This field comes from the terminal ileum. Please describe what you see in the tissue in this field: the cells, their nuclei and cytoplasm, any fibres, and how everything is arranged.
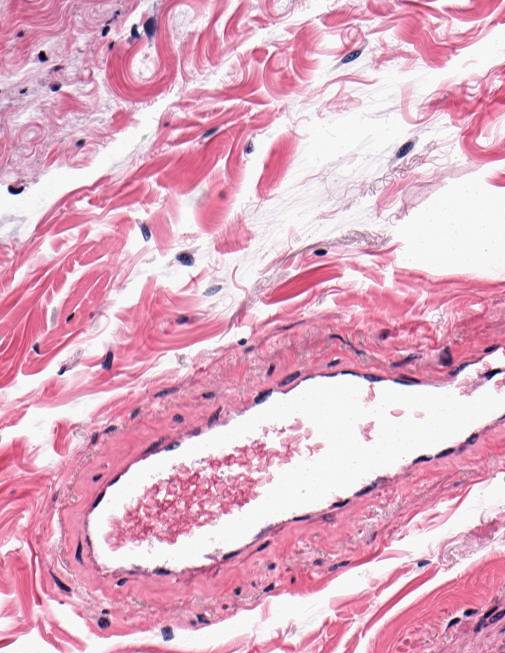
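Wavy pink collagen bundles, running in varied directions, occupy the field and surround a single vessel in its lower half. The luminal surface of this vessel is lined by flattened, dark, elongated nuclei. Small, dark, spindle-shaped nuclei are sparsely scattered among the collagen bundles. No epithelium is present anywhere in the field.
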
